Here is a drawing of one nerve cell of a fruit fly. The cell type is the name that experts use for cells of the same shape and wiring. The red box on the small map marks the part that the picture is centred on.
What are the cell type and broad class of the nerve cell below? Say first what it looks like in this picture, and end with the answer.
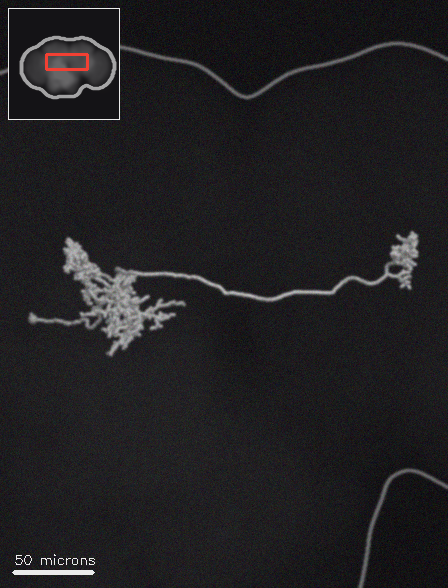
The cell body can be seen on the left of the picture. By the scale bar it is about 250 microns wide in this view. The picture shows dozens of branch ends. The cell type is PVLP030. Its broad class is central-brain intrinsic neuron.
